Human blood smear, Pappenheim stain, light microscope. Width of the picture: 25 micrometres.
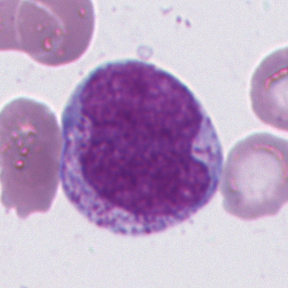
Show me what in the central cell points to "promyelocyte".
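This cell, a promyelocyte, measures about 15 micrometres across.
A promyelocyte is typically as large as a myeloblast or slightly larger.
Fine purple granules are scattered through its cytoplasm, and the chromatin is finely granular and evenly spread, with no coarse dark clumps. The nucleus takes up about 70% of the cell's area.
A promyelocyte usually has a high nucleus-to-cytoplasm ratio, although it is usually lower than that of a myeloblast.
The large share of the cell taken by the nucleus therefore fits. What fits less well is the shape of the nucleus: a notch indents its right side, and a paler area of cytoplasm fills that notch.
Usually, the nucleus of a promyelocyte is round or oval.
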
